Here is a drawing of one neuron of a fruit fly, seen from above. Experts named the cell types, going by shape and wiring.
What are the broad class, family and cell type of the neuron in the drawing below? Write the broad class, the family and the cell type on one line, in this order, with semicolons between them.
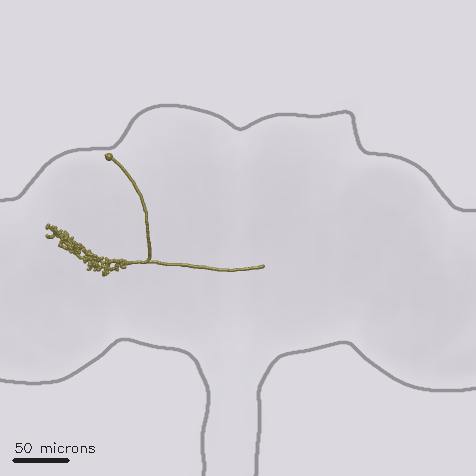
central-brain intrinsic neuron; hemilineage VLPa2; CB0744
